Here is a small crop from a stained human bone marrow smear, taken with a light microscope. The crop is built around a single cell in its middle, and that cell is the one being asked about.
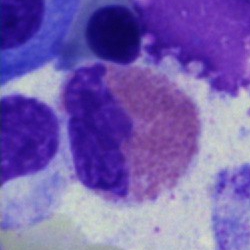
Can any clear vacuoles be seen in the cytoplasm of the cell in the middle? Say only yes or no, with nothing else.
No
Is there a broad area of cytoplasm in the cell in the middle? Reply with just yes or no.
Yes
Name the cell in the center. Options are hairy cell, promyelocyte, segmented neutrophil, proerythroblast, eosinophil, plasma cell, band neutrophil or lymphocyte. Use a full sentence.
At the crop's centre, the cell is an eosinophil.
